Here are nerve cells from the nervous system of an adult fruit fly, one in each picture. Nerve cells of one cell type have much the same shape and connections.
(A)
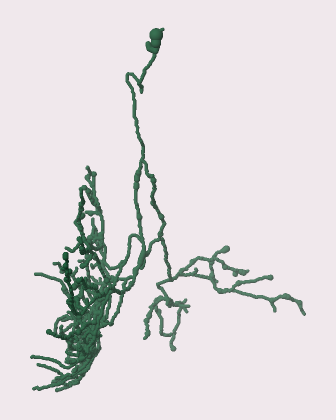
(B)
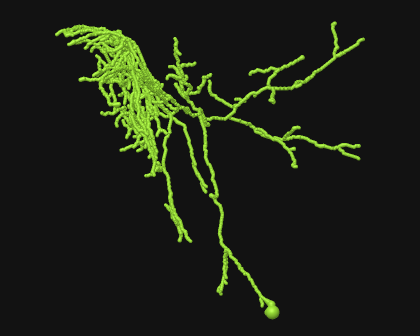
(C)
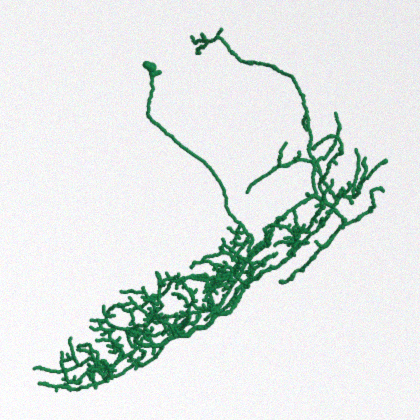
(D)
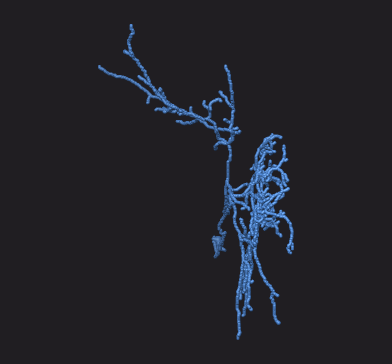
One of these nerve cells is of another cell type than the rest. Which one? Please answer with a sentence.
The nerve cell in picture C is of another cell type than the rest.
